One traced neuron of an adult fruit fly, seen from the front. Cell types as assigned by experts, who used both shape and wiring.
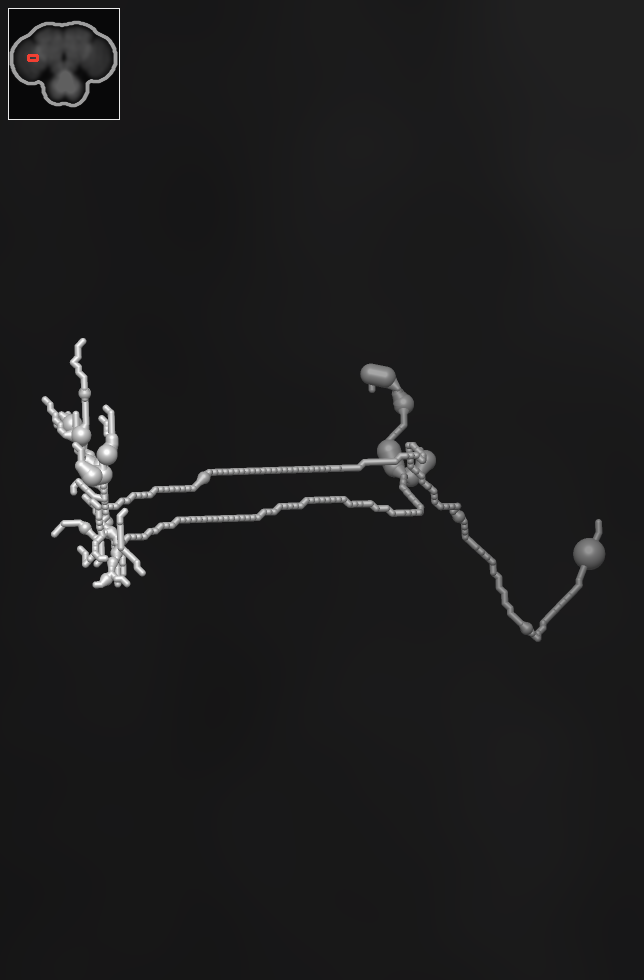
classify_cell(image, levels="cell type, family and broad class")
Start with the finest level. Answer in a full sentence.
Type T4d of the T family, an optic-lobe intrinsic neuron.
